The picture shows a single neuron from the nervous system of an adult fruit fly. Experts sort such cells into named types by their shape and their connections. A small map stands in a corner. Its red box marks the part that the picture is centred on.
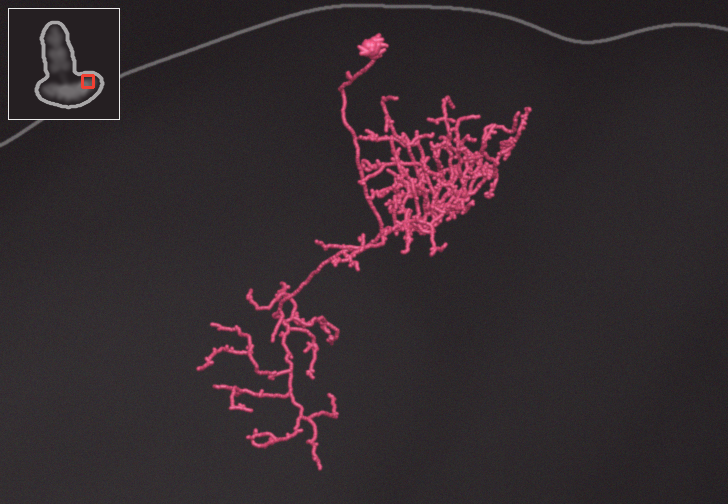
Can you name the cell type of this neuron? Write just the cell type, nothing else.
Tlp11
